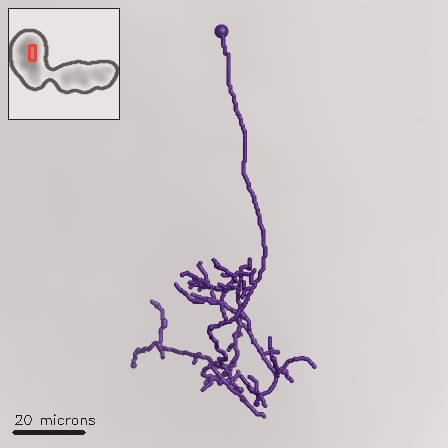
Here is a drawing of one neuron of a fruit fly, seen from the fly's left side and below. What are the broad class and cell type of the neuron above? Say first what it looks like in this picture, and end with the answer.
The cell body is at the top of the picture. From top to bottom in the picture it spans about 110 microns. This is a central-brain intrinsic neuron. The cell type is CB1794.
